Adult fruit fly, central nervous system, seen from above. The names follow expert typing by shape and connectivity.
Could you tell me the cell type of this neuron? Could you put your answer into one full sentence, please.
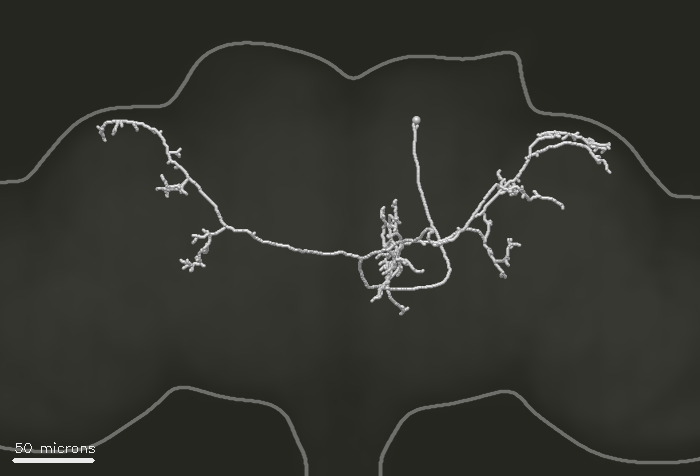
The cell type for the neuron is AVLP462.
